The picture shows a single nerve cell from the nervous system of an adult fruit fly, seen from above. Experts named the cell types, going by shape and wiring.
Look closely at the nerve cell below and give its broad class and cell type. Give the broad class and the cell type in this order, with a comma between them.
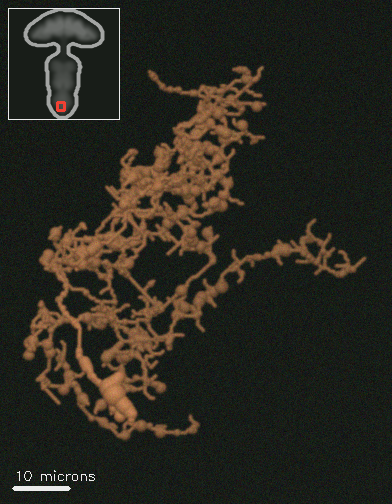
nerve-cord intrinsic neuron, INXXX316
